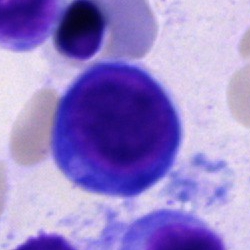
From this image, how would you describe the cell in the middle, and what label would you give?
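Outline first: round and smooth. Cytoplasm next: deep blue, with its rim widest at the lower left of the cell. Granules: none visible in the cytoplasm. This cell is a proerythroblast.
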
